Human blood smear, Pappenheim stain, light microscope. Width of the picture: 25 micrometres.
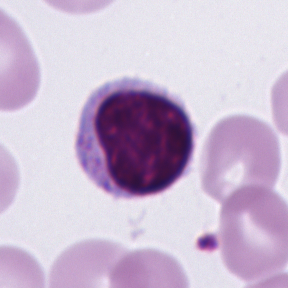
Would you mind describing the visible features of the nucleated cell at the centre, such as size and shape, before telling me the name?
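Look first at the whole cell: it is roughly round in outline and about 11 micrometres across. The nucleus sits off-centre towards the right, so the widest band of cytoplasm lies on the left. That nucleus is about 9 micrometres across, fills about 70% of the cell's area, and has dense, dark purple chromatin. The cytoplasm is pale blue. This is a large granular lymphocyte.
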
